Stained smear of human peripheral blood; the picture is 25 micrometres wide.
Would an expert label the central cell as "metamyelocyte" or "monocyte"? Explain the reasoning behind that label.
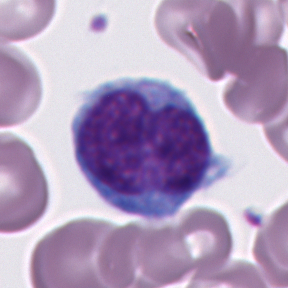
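I'd call this a monocyte. Looking over the cytoplasm, I can't find any visible granules in it.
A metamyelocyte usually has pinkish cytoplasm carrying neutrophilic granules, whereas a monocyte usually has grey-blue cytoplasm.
So the absence of granules here sets this cell apart from a metamyelocyte. Beyond that, the outline is roughly round with a slightly uneven edge, and a small pale cytoplasmic tag juts out from the right side. The nucleus measures about 12 by 9 micrometres, fills about 70% of the cell's area, and shows no distinct nucleolus.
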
